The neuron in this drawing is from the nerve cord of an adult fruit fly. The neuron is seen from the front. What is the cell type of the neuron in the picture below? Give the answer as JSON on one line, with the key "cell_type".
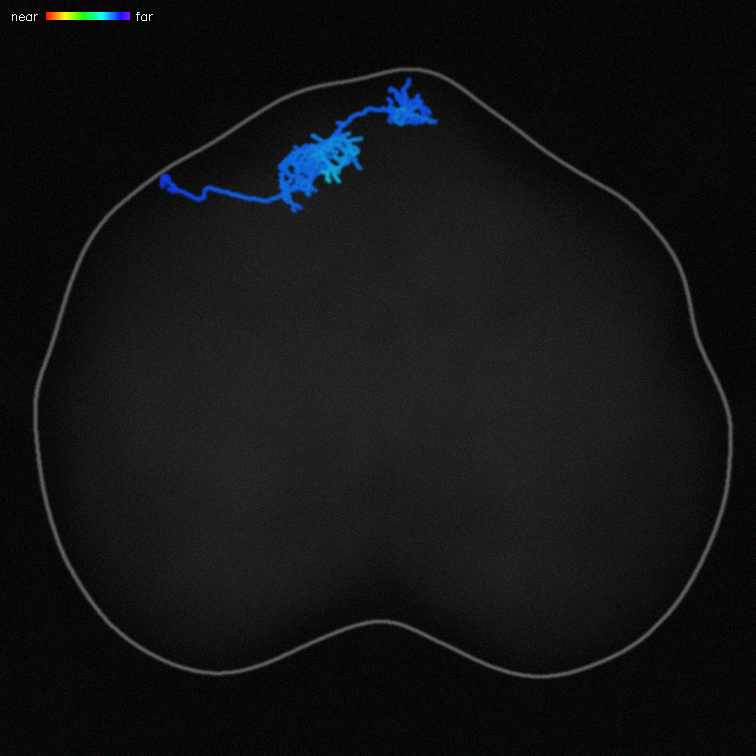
{"cell_type": "IN06A109"}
